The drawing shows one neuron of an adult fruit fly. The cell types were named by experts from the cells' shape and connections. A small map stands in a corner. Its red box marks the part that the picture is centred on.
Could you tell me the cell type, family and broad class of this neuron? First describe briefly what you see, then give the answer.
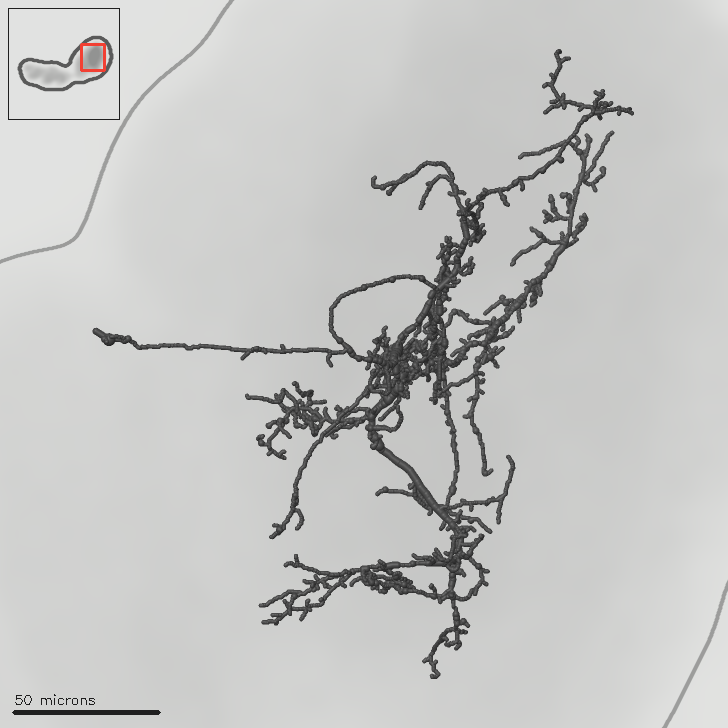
From top to bottom in the picture it spans about 200 microns. The picture shows more than a hundred branch ends. Its cell type is SIP111m. The family is hemilineage DL1_ventral. Its broad class is central-brain intrinsic neuron.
